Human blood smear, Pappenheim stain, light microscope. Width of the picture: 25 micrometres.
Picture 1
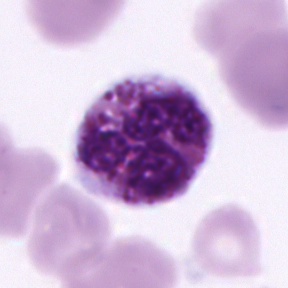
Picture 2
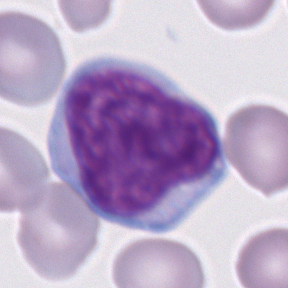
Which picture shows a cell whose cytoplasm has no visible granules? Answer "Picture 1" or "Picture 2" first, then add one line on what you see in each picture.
Picture 2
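In picture 1: The cell is packed with coarse, dark purple granules.
In picture 2: No distinct granules are visible in the cytoplasm.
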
